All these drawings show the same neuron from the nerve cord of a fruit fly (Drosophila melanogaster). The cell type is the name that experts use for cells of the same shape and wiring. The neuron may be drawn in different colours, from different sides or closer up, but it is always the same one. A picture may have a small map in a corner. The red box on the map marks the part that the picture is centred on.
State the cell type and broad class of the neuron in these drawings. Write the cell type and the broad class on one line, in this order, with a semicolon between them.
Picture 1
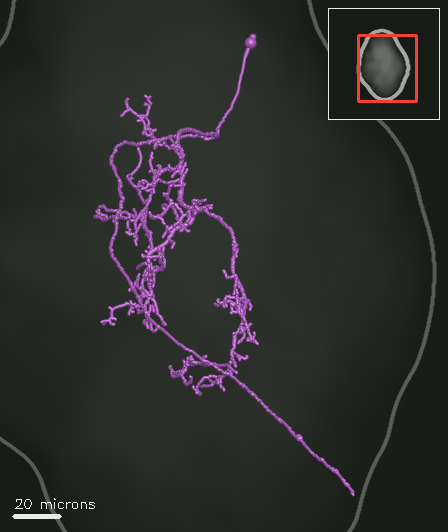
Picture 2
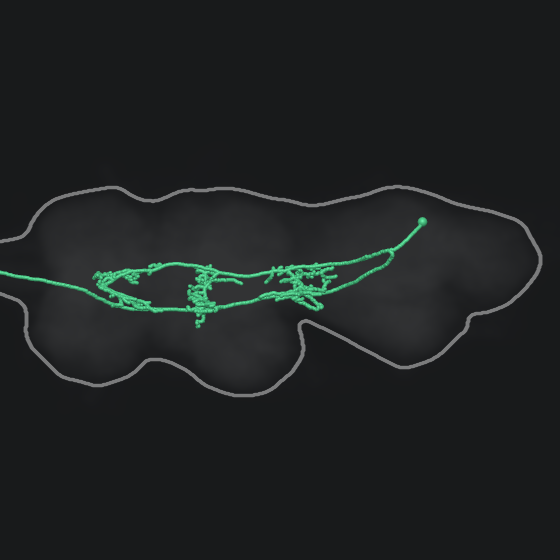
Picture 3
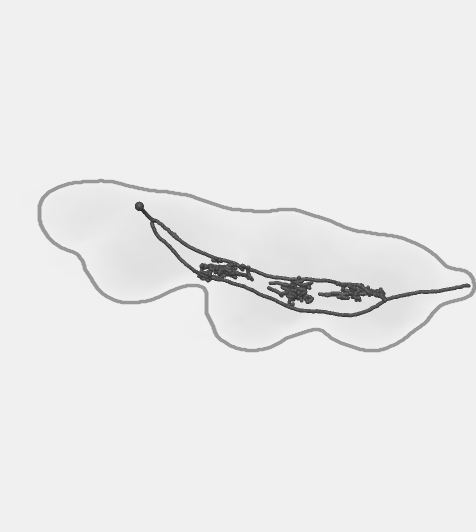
ANXXX098; ascending neuron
